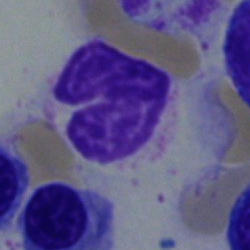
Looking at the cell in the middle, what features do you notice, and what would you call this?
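The nucleus is kidney-shaped, with a deep notch cut into its left side. Its chromatin is dark purple and clumped, with paler streaks between the clumps. The pale, nearly colourless cytoplasm holds sparse, fine pink-violet granules. This is a band neutrophil.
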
